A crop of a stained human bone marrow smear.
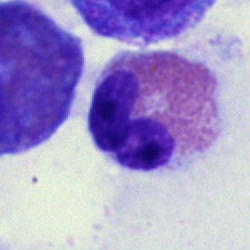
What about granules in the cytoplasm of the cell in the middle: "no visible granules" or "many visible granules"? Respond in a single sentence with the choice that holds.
Many granules can be seen in the cytoplasm of the cell.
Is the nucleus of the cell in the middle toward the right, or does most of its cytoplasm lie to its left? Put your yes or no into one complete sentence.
No, it is to the right of the nucleus that most cytoplasm lies.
